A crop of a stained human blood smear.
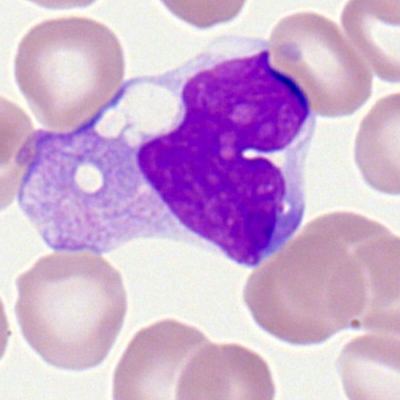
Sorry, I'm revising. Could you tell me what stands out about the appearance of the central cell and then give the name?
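The nucleus lies toward the right side of the cell, with a deep notch cutting in from its right-hand edge. Fine, dust-like pinkish granules are present in the cytoplasm. Just above and to the left of the nucleus, the cytoplasm contains larger clear unstained spaces. This is a monocyte.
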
